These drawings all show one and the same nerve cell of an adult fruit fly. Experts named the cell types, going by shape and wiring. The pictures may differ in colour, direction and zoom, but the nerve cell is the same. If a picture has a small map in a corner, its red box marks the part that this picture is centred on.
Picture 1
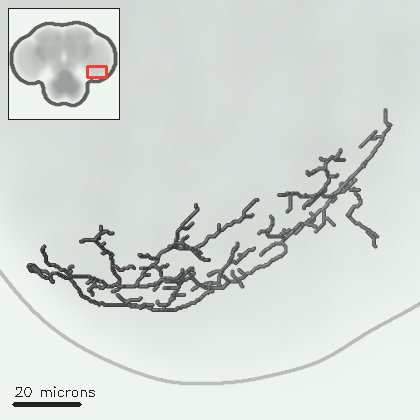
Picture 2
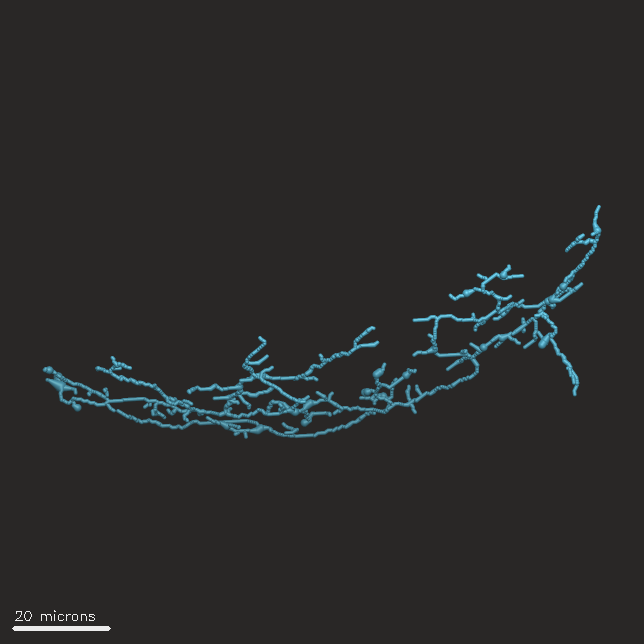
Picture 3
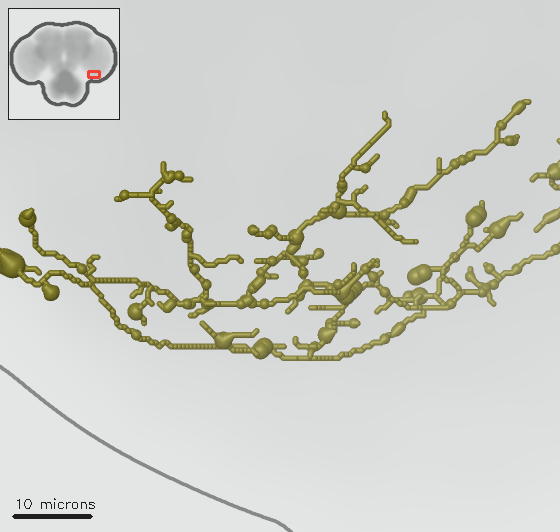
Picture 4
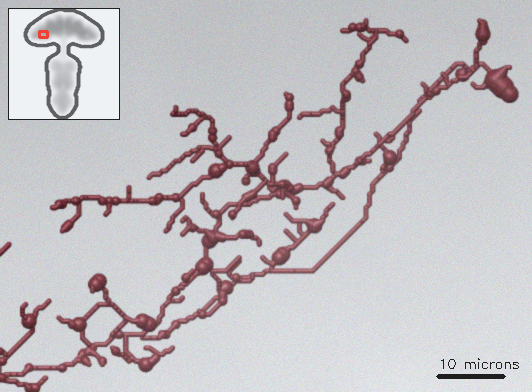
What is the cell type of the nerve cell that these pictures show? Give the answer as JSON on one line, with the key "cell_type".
{"cell_type": "Cm13"}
